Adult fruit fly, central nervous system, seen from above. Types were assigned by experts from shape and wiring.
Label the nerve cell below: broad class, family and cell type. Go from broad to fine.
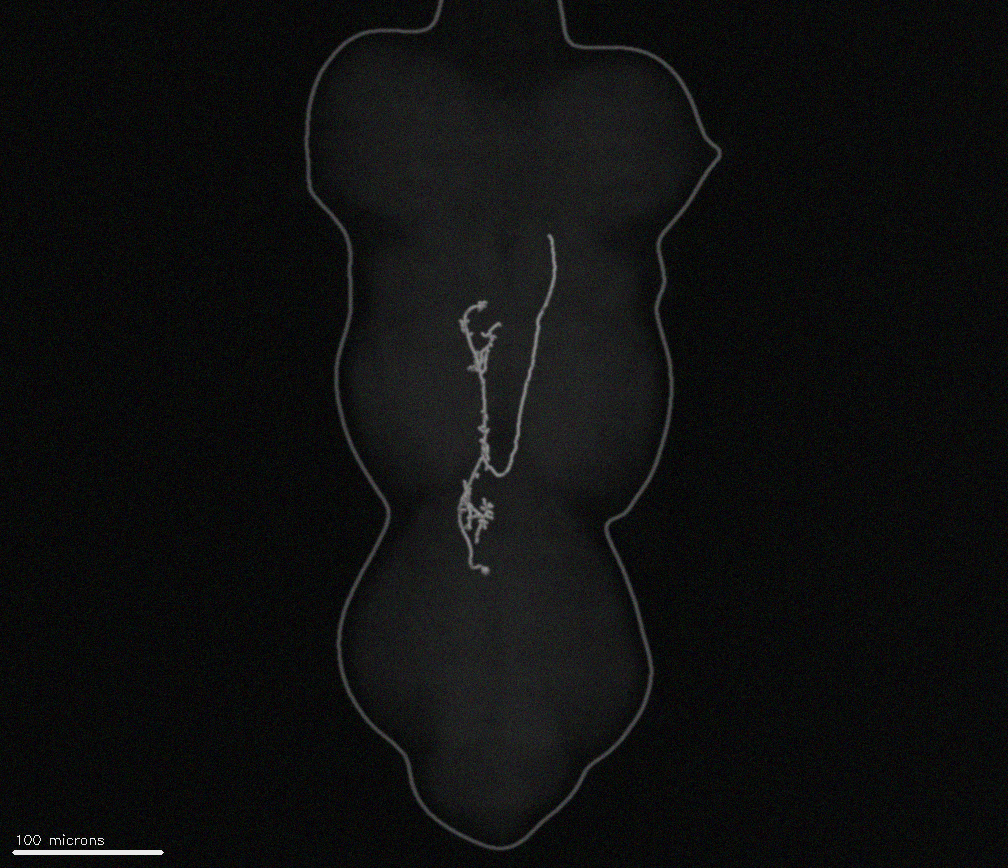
nerve-cord intrinsic neuron; hemilineage 10B; IN10B052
